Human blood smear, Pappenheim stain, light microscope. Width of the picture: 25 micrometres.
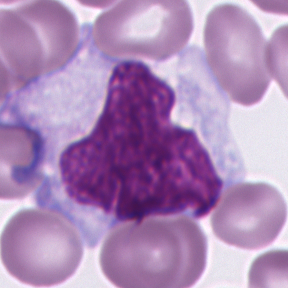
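Monocyte, the middle cell. In this monocyte I see a broad, folded nucleus, roughly triangular in outline, with a small notch on its lower edge. Its chromatin is fine and lacy rather than coarsely clumped, and cytoplasm is abundant relative to the nucleus.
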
